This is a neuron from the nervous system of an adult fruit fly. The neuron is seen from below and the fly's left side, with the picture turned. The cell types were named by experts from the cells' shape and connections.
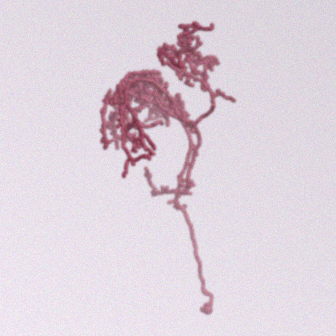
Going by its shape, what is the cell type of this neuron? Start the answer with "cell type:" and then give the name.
cell type: SMP273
